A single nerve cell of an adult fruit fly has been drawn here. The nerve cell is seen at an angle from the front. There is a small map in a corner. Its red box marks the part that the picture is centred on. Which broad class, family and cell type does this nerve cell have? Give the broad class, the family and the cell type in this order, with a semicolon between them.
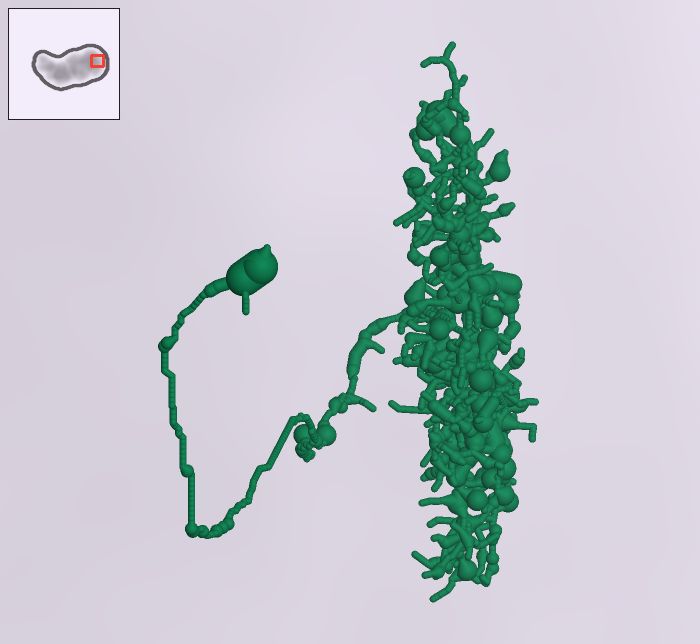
optic-lobe intrinsic neuron; Pm; Pm5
